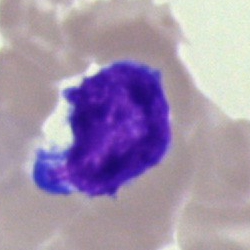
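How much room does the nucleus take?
Nearly the whole cell, leaving very little cytoplasm.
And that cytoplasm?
Deep blue, mostly in a small tag at the lower left.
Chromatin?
Dense and dark purple, broken by a few paler streaks.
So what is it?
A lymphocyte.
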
